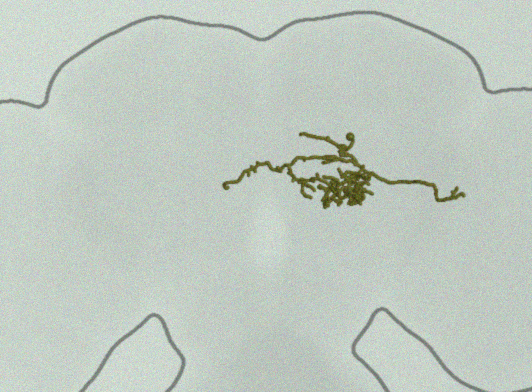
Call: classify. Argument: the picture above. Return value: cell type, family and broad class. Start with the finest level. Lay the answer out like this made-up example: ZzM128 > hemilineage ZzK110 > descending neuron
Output: PLP241 > hemilineage PSp3 > central-brain intrinsic neuron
